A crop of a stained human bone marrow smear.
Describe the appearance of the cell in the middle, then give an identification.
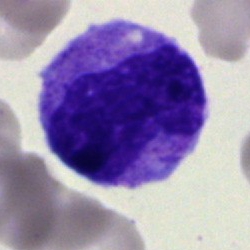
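Outline roughly round. Nucleus fills most of the cell, running diagonally across it. No distinct coarse granules in cytoplasm. Small pale spot in cytoplasm near top edge. Cell is a metamyelocyte.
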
